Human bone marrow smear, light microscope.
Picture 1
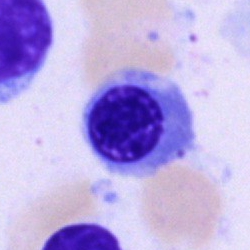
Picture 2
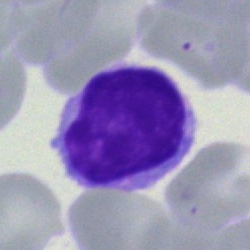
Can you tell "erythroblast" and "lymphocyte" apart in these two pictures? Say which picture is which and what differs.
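The erythroblast appears in picture 1, the lymphocyte in picture 2. The erythroblast's cytoplasm forms a moderate blue rim, widest on the right, and shows no granules.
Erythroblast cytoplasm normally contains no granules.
In the lymphocyte the nucleus fills most of the cell, and the cytoplasm forms only a thin rim around it.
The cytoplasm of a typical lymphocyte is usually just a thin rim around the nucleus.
The lymphocyte's cytoplasm is pale bluish-lavender and likewise free of granules. The erythroblast's nucleus sits off-centre, displaced toward the left side of the cell; its chromatin is dark purple and coarsely clumped, with paler spaces between the clumps, and no nucleolus is visible. The lymphocyte's chromatin, by contrast, stains a dense, dark purple. Both outlines are roughly round, the erythroblast's being slightly irregular along its lower right edge.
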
